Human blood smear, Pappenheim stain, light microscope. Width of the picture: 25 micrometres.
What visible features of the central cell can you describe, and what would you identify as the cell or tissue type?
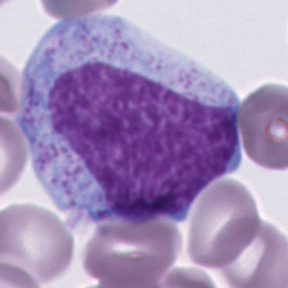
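Nucleus first: a single mass with no lobes, set off-centre toward the lower right so that it almost reaches the cell edge on that side. Chromatin next: finely granular, with no coarse dark clumps. Cytoplasm last: pale blue. The cell is a promyelocyte.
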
